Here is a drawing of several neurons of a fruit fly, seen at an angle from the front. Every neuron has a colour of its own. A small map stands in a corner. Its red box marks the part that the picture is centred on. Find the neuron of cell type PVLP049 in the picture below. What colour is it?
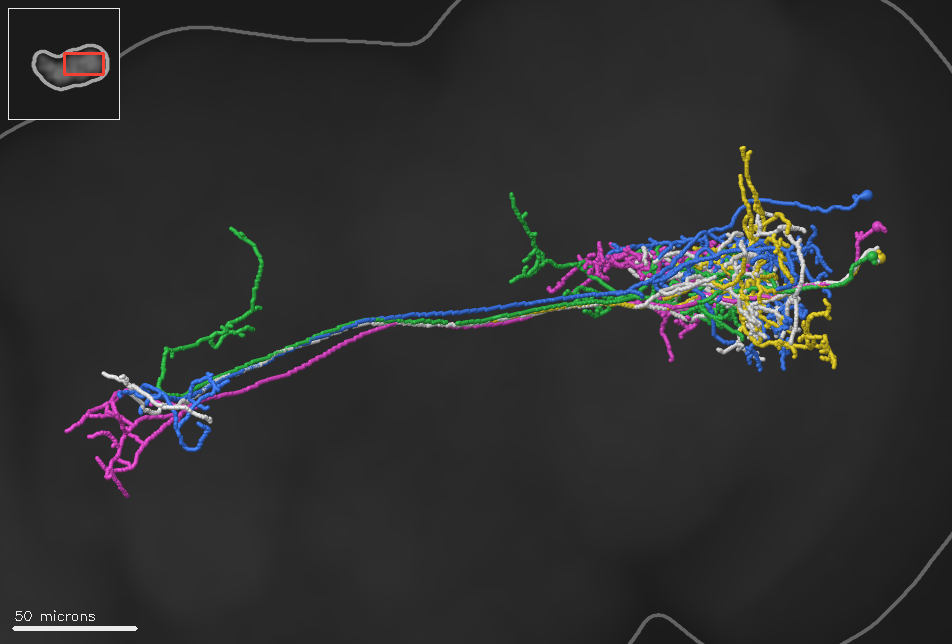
blue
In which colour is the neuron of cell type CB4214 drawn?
yellow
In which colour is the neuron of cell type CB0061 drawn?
green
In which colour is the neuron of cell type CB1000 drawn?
white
